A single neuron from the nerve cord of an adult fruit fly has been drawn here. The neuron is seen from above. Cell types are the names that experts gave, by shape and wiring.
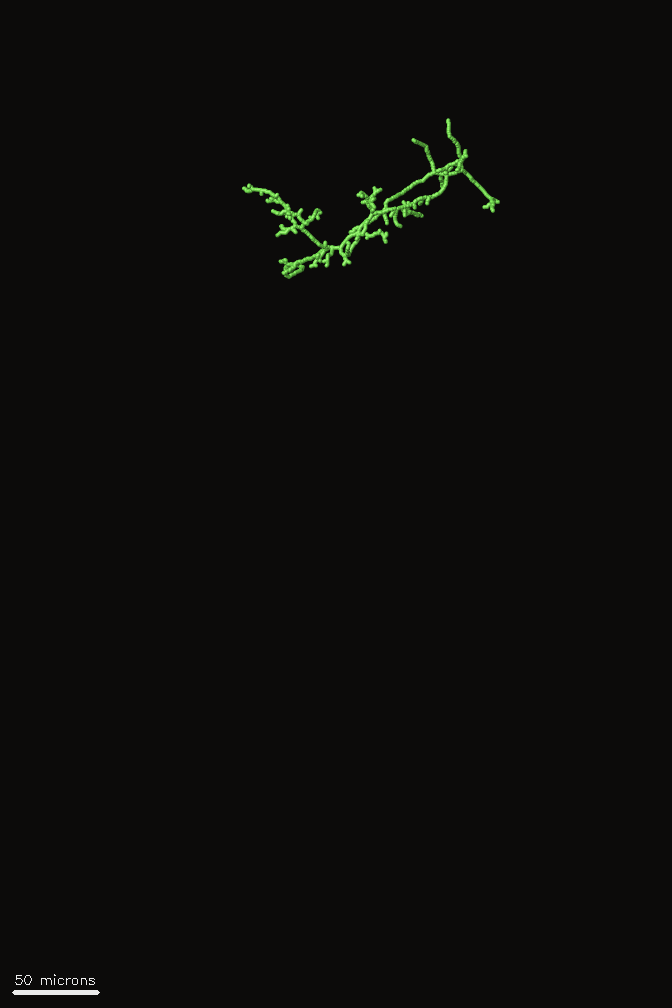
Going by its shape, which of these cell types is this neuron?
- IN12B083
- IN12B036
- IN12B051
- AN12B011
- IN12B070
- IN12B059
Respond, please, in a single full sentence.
The type of this neuron is the cell type IN12B083.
